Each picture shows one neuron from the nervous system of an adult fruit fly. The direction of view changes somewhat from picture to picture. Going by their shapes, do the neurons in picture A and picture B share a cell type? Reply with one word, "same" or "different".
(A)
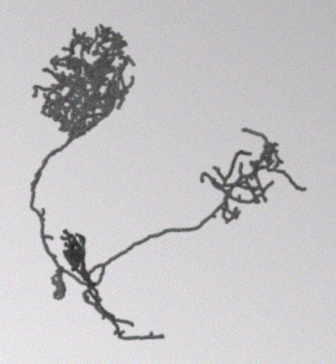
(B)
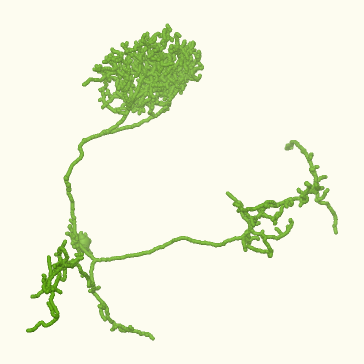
same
